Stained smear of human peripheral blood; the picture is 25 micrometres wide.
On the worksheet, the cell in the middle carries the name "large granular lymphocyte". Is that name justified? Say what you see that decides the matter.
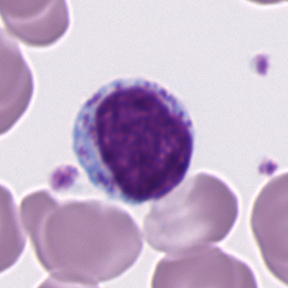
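The cell has a round, smooth outline and measures about 11 micrometres across. Its chromatin is dense and stains dark purple. The cytoplasm is pale blue, contains scattered small purple granules and shows no vacuoles. A small platelet clump lies just beside the lower left edge of the cell.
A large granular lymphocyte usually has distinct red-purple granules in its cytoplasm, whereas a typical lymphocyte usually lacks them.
The purple granules in this cell therefore speak for large granular lymphocyte and against typical lymphocyte.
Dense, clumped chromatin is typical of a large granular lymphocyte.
The dense chromatin seen here agrees with that name.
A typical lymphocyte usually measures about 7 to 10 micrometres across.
At about 11 micrometres, this cell lies above that range, which also counts against typical lymphocyte. The name large granular lymphocyte fits this cell.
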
